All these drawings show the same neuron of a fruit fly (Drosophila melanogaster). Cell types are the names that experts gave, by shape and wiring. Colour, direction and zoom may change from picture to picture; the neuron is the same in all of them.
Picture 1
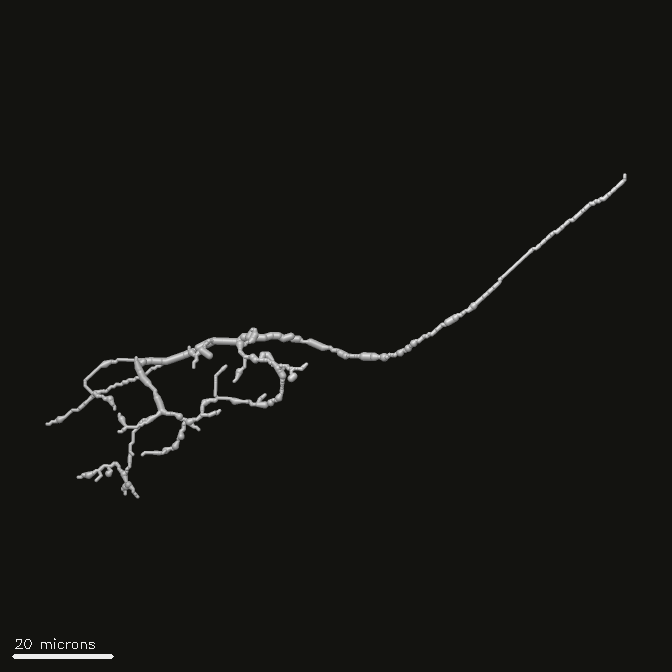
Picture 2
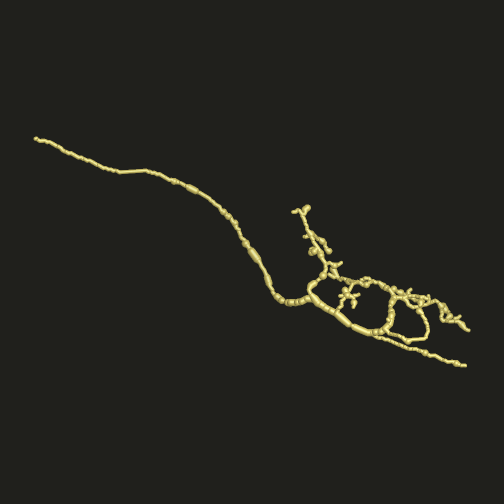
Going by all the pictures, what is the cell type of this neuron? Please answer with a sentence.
The cell type is SNta14.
